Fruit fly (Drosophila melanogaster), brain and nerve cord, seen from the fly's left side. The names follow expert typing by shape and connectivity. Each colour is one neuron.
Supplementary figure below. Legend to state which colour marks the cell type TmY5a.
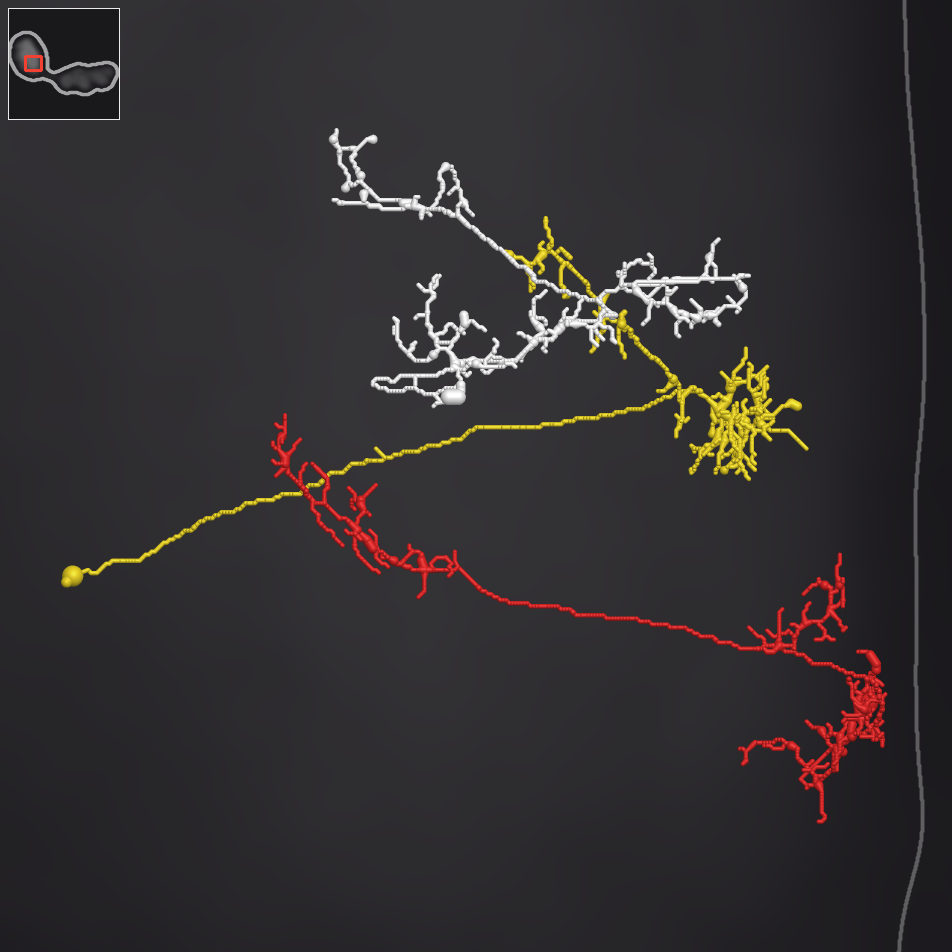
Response: red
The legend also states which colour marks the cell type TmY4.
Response: white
